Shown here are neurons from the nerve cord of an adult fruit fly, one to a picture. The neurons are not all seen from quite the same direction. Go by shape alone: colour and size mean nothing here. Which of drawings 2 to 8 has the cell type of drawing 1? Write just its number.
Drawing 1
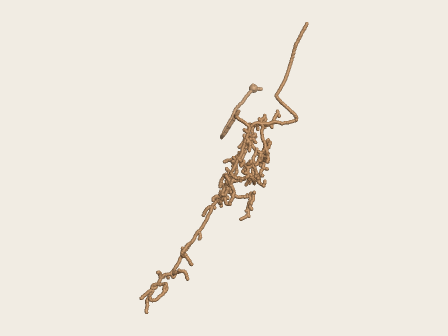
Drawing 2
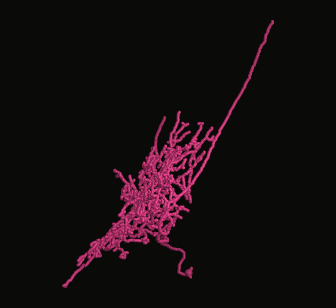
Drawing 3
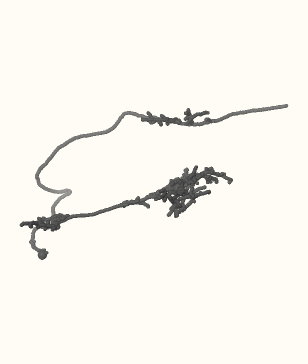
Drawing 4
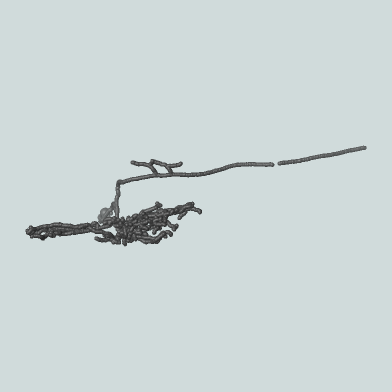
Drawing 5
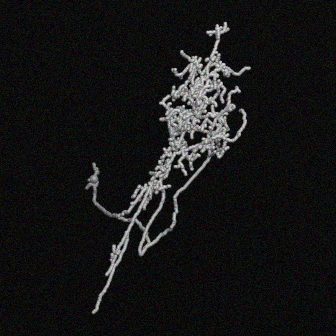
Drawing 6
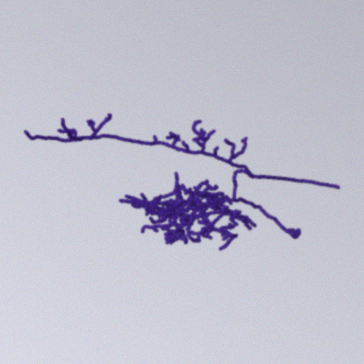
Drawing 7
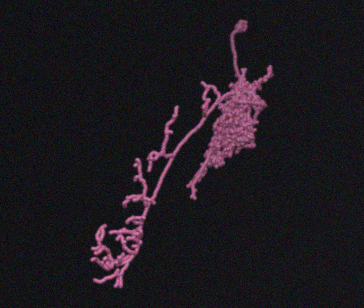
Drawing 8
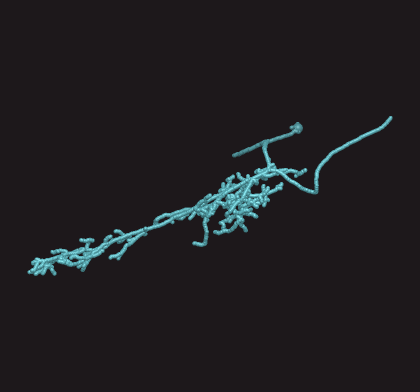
8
